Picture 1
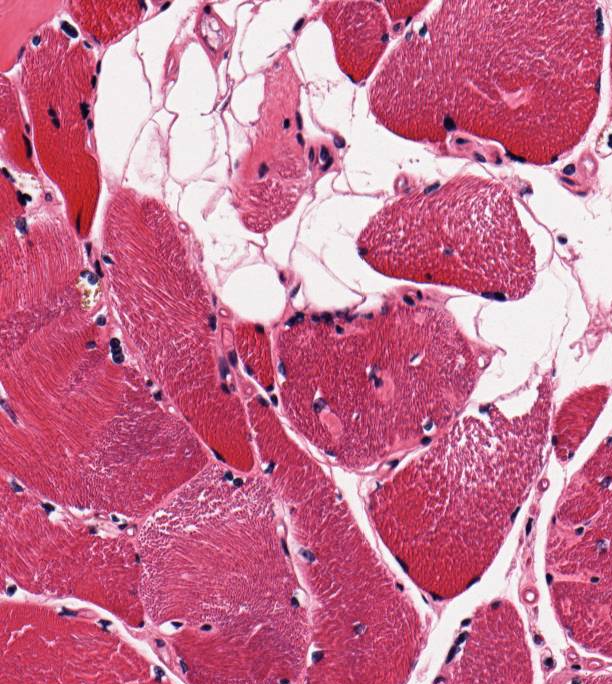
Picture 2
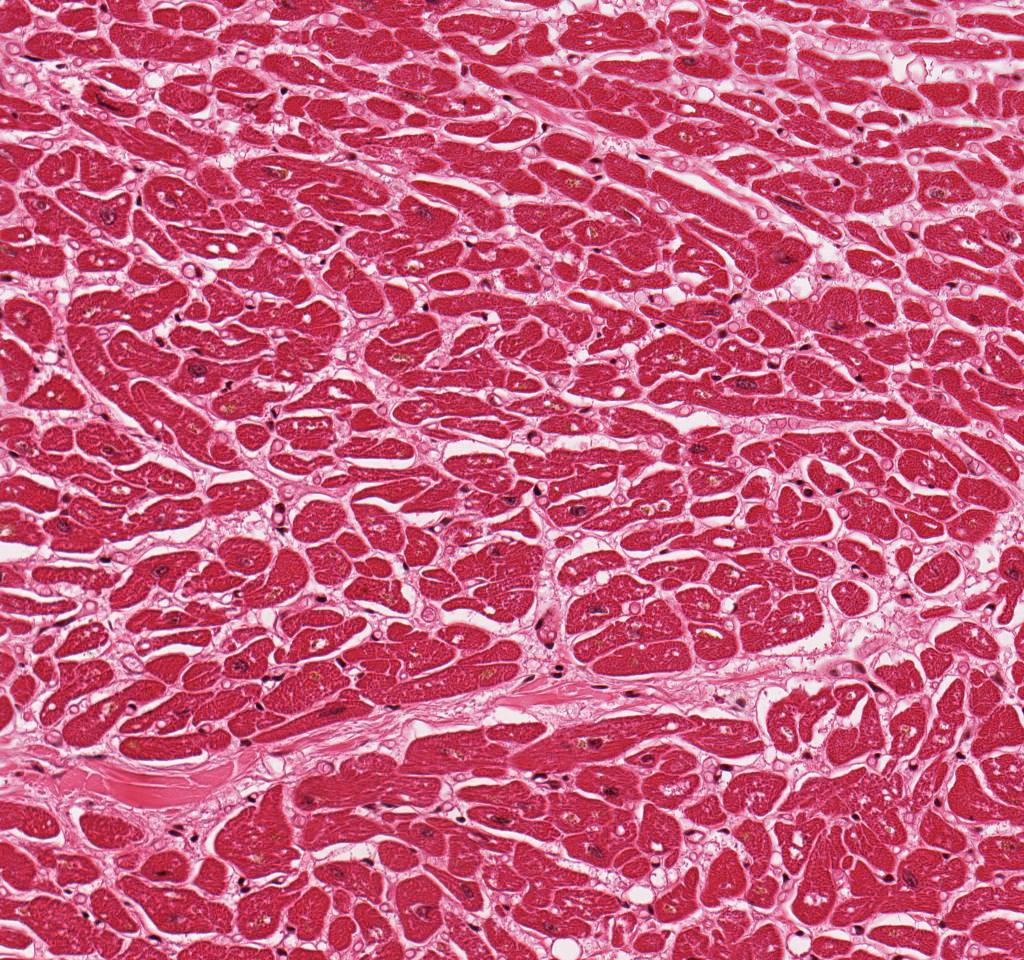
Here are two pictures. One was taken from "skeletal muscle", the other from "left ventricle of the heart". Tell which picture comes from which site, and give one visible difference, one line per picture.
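Site of picture 1: skeletal muscle. The dark, flattened nuclei lie at the edges of the fibres rather than in their centres.
Site of picture 2: left ventricle of the heart. Fine golden-brown granules lie beside the central nuclei in many fibres.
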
